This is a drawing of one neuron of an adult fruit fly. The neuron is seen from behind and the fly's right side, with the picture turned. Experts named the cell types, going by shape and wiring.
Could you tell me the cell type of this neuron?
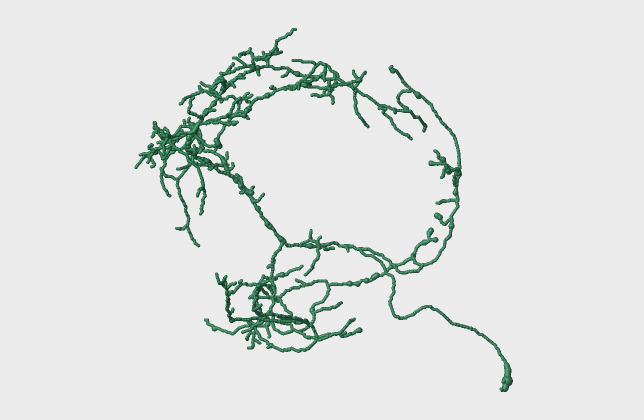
IN16B073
